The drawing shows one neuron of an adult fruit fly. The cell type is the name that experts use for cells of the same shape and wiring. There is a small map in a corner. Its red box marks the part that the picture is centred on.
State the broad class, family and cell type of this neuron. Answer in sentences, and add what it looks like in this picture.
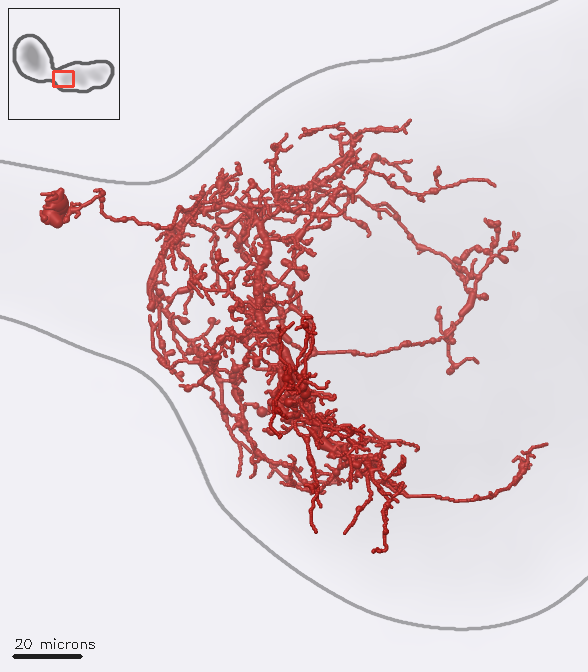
This is a nerve-cord intrinsic neuron. Its family is hemilineage 17A. The cell type is IN17A016. By the scale bar it is about 150 microns wide in this view. The picture shows more than a hundred branch ends.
